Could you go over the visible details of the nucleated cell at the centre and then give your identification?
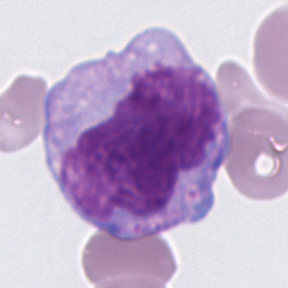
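Checking the outline first, it is irregular and carries small bulges along its edge. Next, the nucleus forms an irregular, folded band that lies diagonally from lower left to upper right. The cytoplasm is widest in the upper-left part of the cell, and a few small pale spots are scattered there. Last comes the name: atypical promyelocyte.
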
